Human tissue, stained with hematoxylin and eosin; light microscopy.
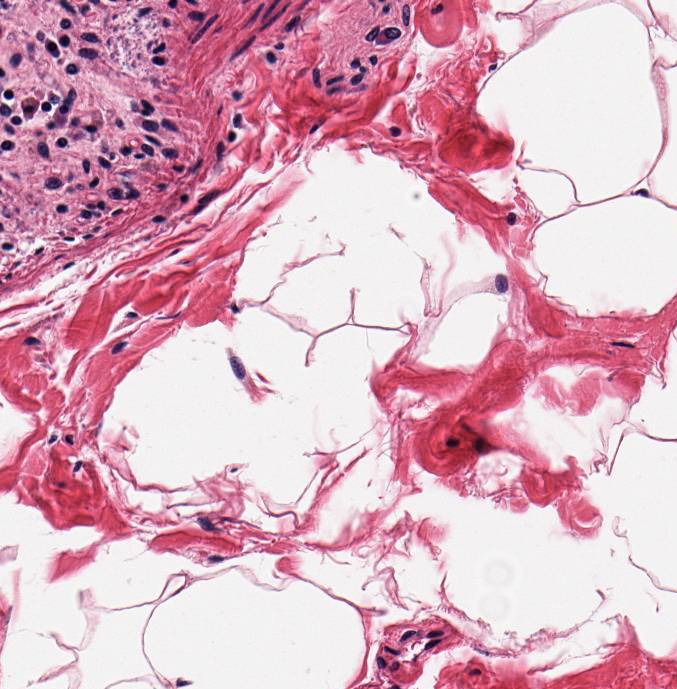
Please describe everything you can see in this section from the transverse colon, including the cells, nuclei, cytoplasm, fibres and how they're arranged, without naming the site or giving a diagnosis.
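Large, empty, rounded spaces of fat cells, separated by thin membranes, take up most of this field. Between them lie thick, wavy, bright pink collagen bundles containing few nuclei. In the upper left corner is a cellular area of densely packed nuclei, bordered by a band of pink fibrous tissue that runs from the left edge upward and to the right, toward the top edge.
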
